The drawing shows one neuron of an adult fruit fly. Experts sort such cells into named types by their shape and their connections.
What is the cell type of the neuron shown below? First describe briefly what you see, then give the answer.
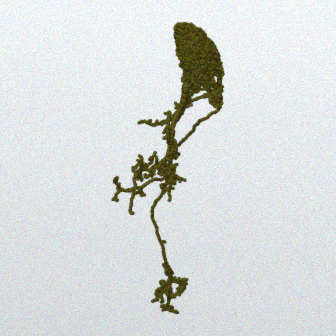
In this view it is more than twice as tall as it is wide. It is a central-brain intrinsic neuron. It is of cell type AOTU041.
